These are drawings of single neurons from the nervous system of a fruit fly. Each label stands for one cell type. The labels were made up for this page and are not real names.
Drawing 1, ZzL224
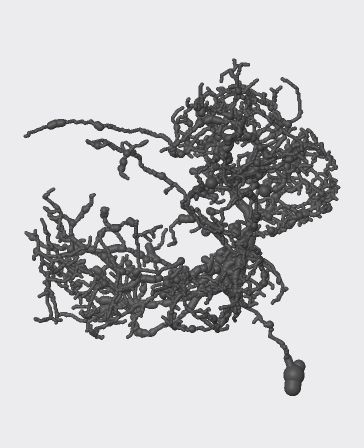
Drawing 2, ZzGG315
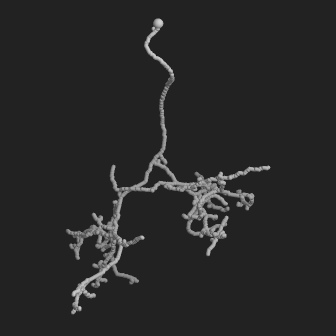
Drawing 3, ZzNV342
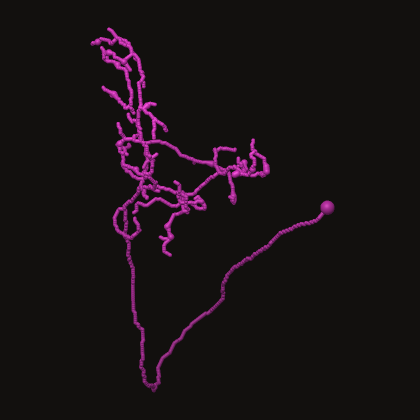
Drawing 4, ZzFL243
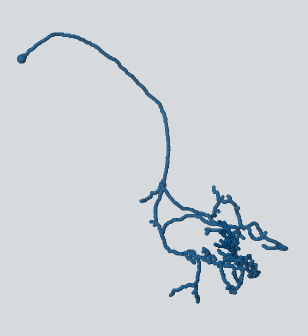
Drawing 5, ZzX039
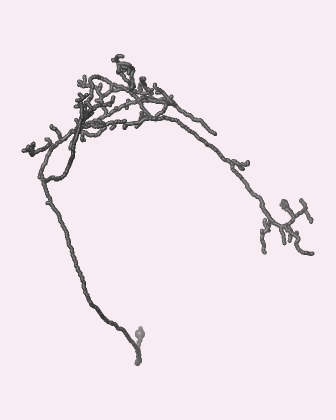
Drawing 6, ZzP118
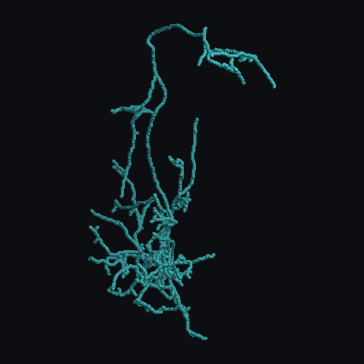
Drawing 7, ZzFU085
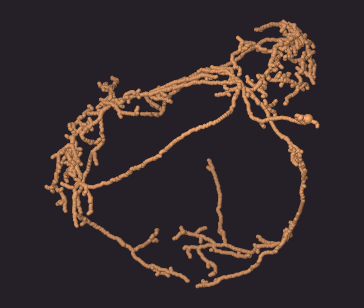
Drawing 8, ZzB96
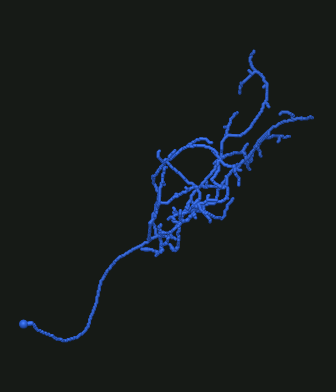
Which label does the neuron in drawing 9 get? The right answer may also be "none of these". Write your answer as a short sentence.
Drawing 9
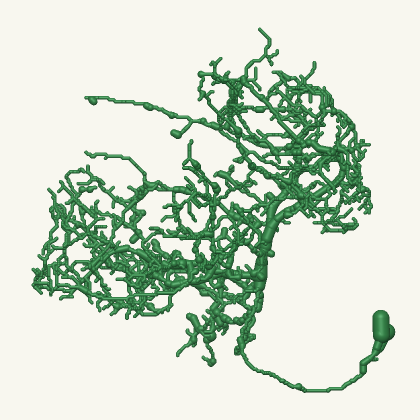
It belongs to ZzL224.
